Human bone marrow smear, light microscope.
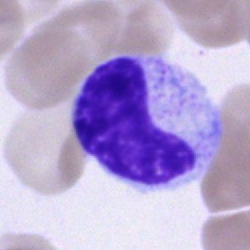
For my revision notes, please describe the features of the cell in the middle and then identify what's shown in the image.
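Look first at the outline: smooth and roughly round. The chromatin is dark purple and clumped, with small paler patches. Pale blue-grey cytoplasm fills the notch of the nucleus at the upper right and holds fine, scattered lilac-pink granules. This is a metamyelocyte.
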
